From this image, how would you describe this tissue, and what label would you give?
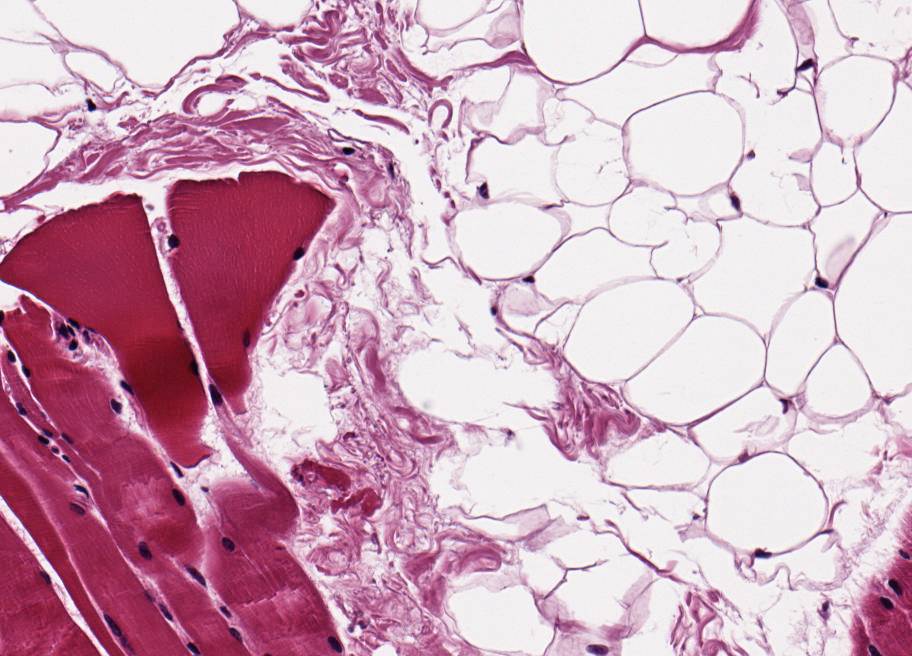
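The muscle fibres have dark, elongated nuclei lying at their edges. White clefts separate the fibres from one another and from the surrounding connective tissue. No epithelium is present anywhere in the field. This is skeletal muscle.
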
